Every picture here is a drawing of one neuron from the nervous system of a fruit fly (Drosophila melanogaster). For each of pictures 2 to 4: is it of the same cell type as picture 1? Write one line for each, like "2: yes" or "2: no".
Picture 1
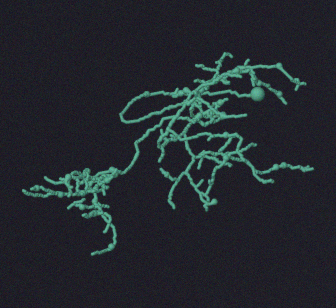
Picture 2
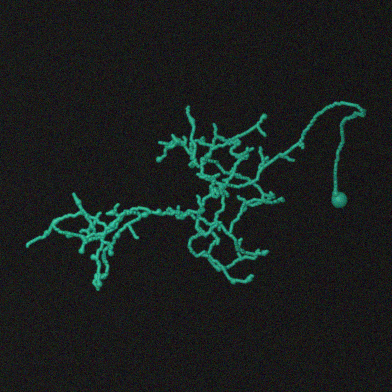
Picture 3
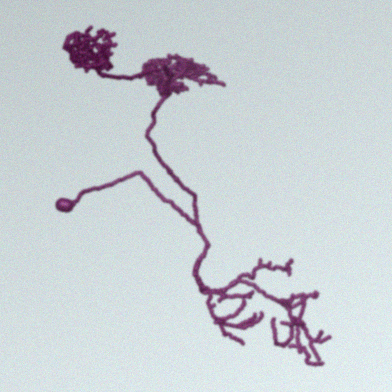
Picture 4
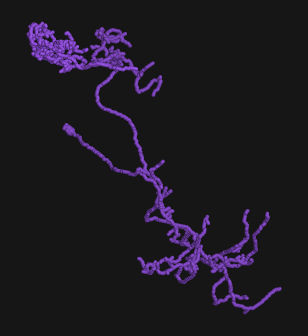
2: yes
3: no
4: no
